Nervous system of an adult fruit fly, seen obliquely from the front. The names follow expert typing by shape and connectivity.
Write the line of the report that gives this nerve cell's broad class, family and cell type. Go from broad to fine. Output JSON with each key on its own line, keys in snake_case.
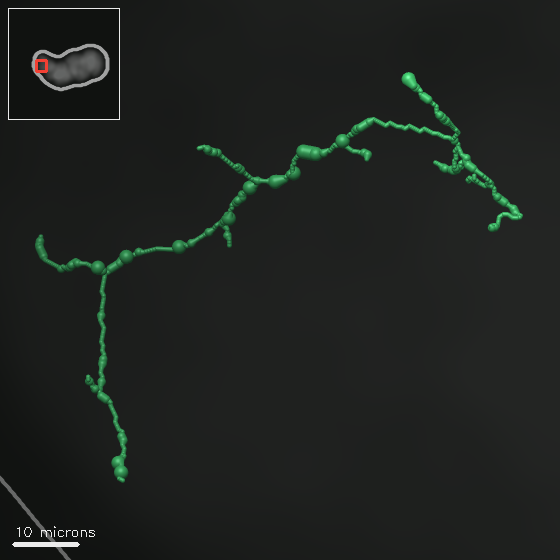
{
 "broad_class": "sensory neuron entering the nerve cord",
 "family": "class mechanosensory tactile",
 "cell_type": "SNta43"
}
